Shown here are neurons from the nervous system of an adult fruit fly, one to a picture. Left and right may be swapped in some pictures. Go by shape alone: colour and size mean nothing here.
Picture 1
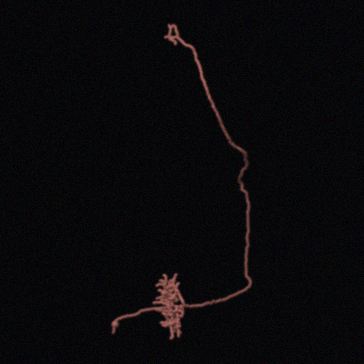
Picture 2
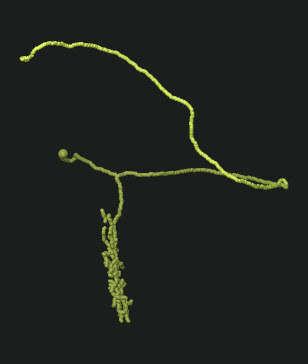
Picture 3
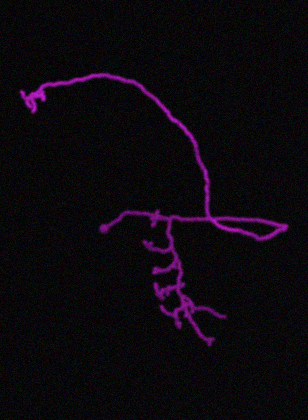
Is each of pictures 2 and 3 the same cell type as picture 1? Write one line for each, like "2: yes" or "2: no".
2: no
3: no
